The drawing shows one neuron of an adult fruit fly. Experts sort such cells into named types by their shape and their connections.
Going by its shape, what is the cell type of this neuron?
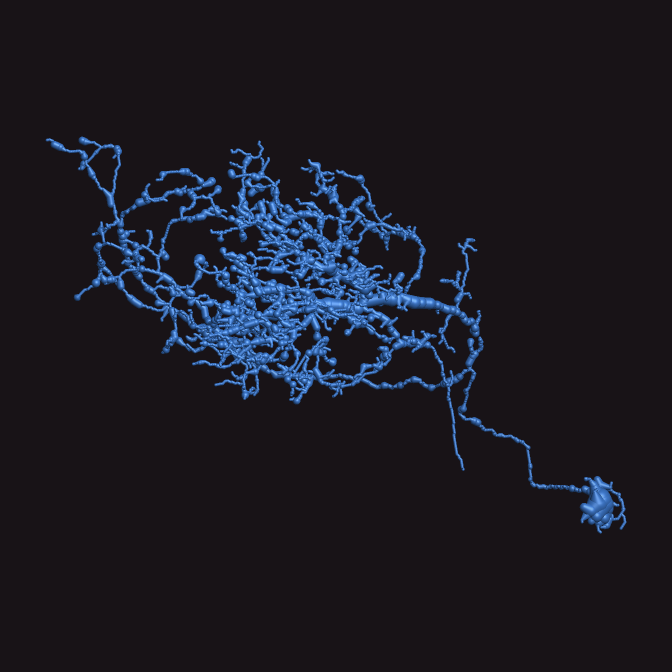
IN12B007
